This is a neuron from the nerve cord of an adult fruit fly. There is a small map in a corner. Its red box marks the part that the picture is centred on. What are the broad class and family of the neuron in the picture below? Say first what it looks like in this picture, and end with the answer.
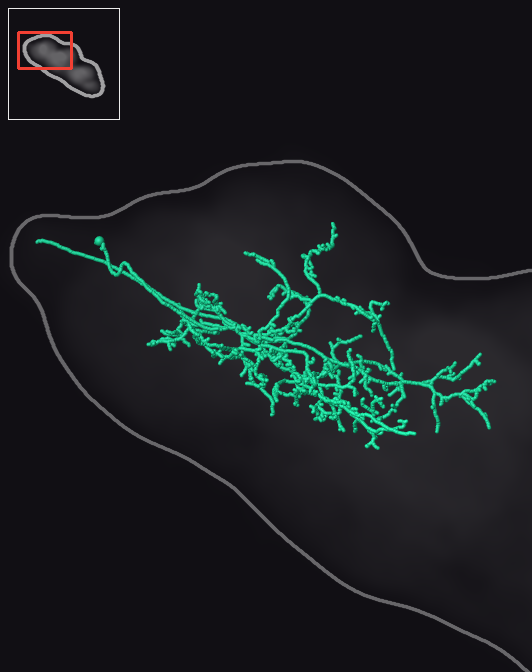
Dozens of branch ends can be seen. In this view it is wider than it is tall. This is an ascending neuron. The family is hemilineage 08B.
